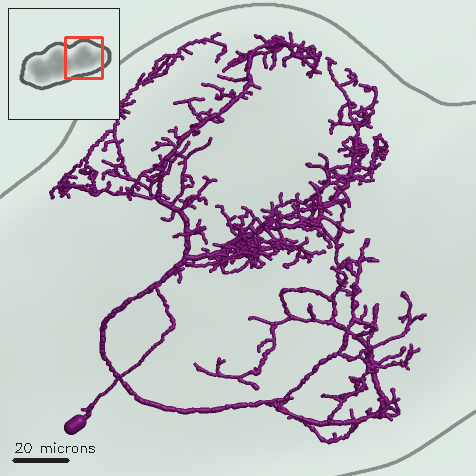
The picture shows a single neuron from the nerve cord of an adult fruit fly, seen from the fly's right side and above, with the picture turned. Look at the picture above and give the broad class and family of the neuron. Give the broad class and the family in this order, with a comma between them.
nerve-cord intrinsic neuron, hemilineage 19B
